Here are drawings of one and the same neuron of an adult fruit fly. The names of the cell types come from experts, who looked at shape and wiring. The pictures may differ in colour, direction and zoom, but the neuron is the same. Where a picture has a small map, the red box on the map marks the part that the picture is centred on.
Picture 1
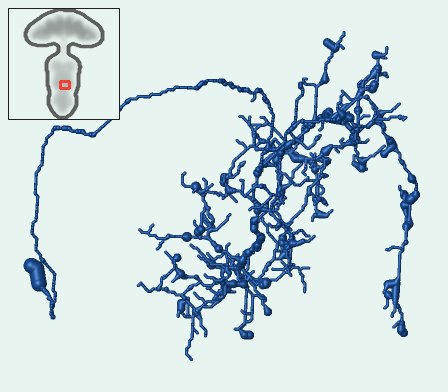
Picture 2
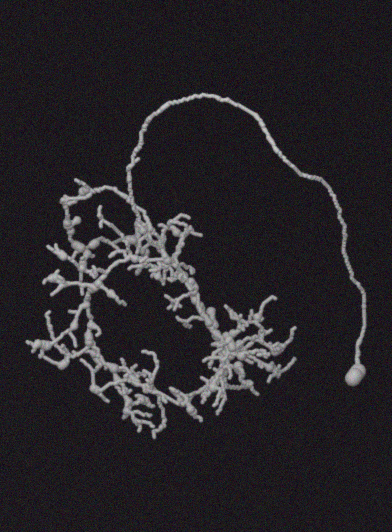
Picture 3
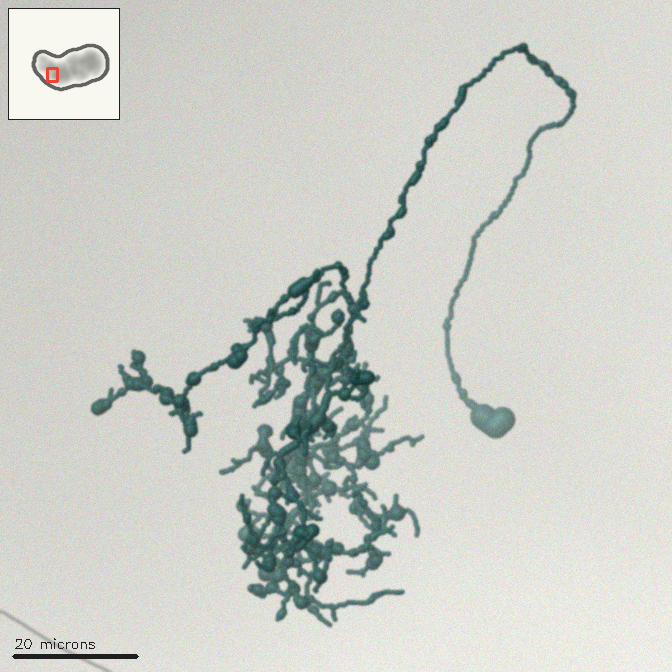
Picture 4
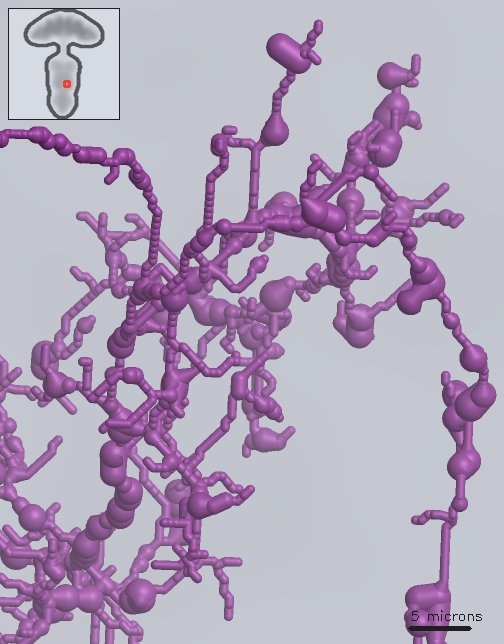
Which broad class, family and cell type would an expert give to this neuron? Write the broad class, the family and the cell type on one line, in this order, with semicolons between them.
nerve-cord intrinsic neuron; hemilineage 12B; IN12B049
